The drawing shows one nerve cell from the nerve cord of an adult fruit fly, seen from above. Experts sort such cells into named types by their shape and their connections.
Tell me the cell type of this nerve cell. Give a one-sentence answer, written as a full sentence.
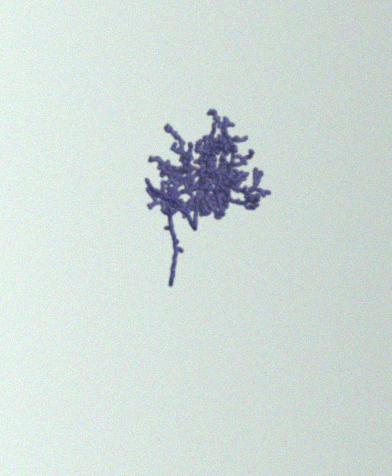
This nerve cell is an instance of the cell type IN06B019.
